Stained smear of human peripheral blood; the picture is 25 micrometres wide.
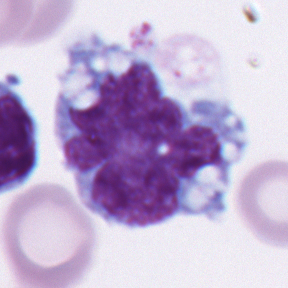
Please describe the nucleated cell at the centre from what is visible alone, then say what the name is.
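Many clear vacuoles lie in the pale greyish blue cytoplasm, around the edge of the nucleus. The chromatin is finely textured rather than coarsely clumped. The cell outline is irregular and bumpy rather than smoothly round. The cell is a monocyte.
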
